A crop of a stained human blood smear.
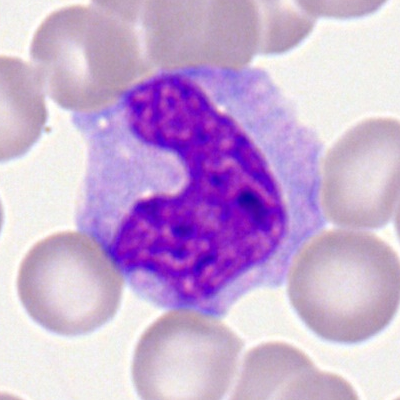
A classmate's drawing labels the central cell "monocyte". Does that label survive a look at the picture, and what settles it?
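The abundant, pale grey-blue cytoplasm counts against lymphocyte.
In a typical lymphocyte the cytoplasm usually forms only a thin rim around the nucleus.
The name monocyte fits.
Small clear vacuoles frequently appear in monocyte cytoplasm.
This cell has a few tiny clear spots in the cytoplasm on its left side, which speaks for monocyte. Also seen: a folded nucleus with a deep notch from the left, no large, coarse granules, and an irregular, somewhat angular outline.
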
